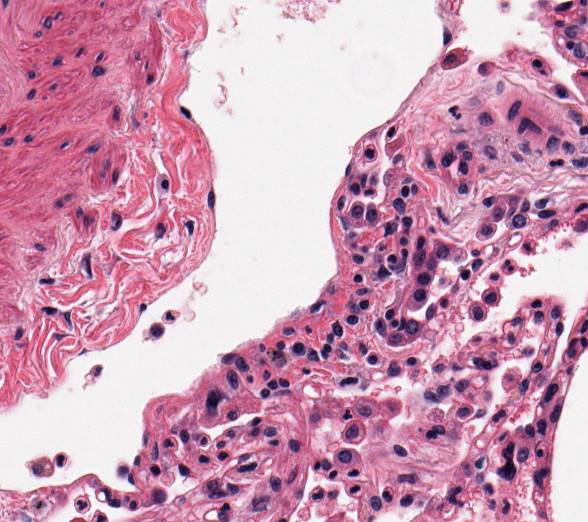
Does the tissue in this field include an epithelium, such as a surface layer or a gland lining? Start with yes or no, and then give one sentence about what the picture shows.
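Yes. The surface of the right-hand tissue facing the empty space is lined by plump cuboidal cells with round nuclei.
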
